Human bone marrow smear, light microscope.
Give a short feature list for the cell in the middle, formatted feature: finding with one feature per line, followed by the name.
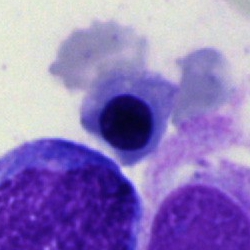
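Chromatin: very dark and dense, almost no visible texture
Nucleoli: none visible
Cytoplasm: pale greyish-lavender blue
Granules: none in the cytoplasm
Name: erythroblast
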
